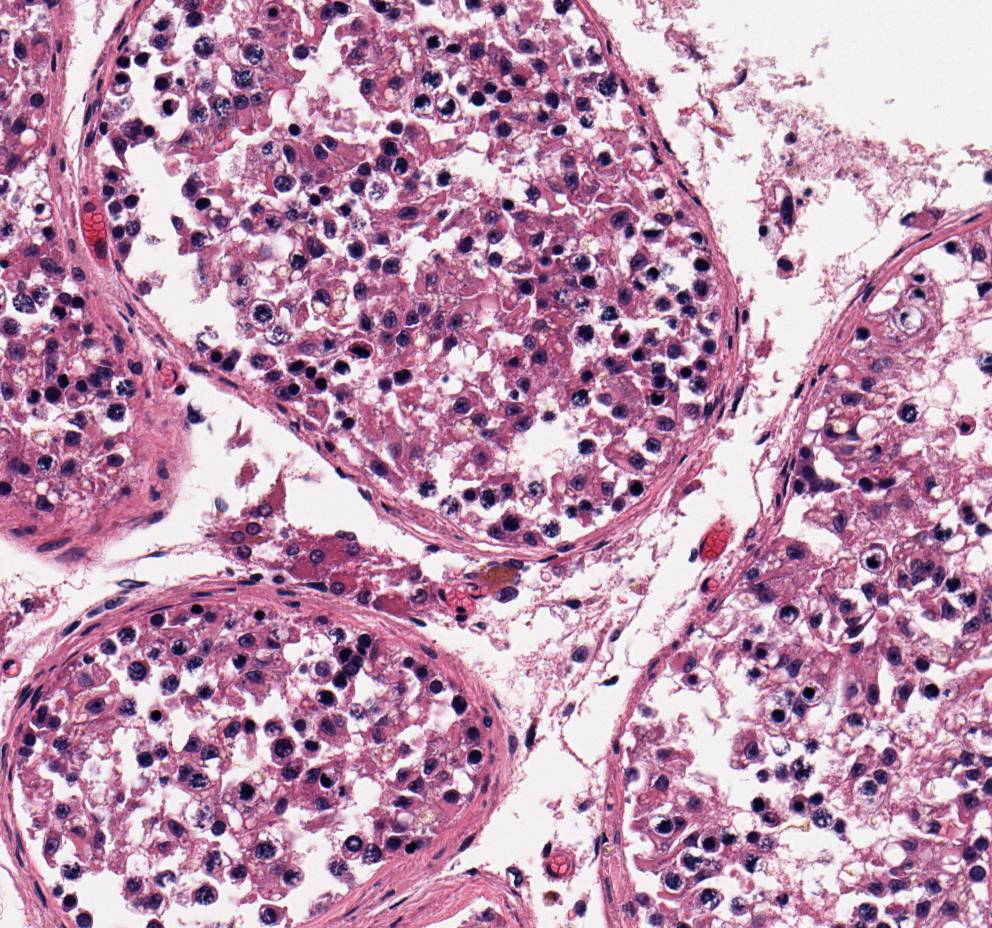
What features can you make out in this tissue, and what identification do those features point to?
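Rounded tubular profiles in cross-section, narrow gaps of loose tissue between. Each tubule bounded by a thin pink layered wall with flattened, elongated dark nuclei. Tubules filled by many layers of cells with round dark nuclei, not a single-layered lining. Scattered large cells inside show round nuclei with coarse, clumped, thread-like chromatin. Tissue: testis.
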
